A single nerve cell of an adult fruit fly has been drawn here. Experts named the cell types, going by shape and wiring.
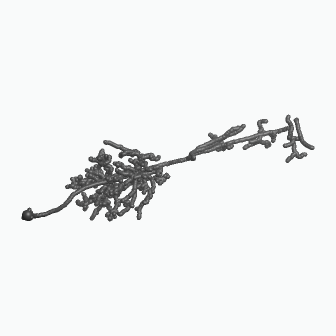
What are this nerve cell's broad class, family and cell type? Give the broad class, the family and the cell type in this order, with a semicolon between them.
nerve-cord intrinsic neuron; hemilineage 05B; IN05B037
